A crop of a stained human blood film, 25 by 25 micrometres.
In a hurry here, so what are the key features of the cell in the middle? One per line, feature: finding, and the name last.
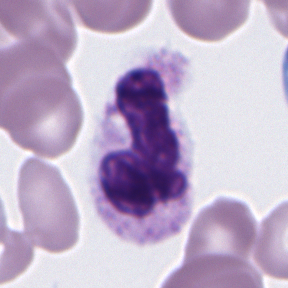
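Nucleus: take your time; no nucleoli can be seen
Cytoplasm: pale, nearly colourless apart from its granules
Granules: fine and lilac-pink, scattered through the cytoplasm
Vacuoles: none seen in the cytoplasm
Name: segmented neutrophil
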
